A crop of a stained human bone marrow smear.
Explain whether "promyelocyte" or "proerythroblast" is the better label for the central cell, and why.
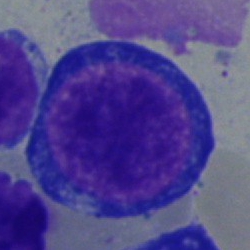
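This is a proerythroblast, not a promyelocyte. Its outline is round and smooth. The cytoplasm stains a deep blue and forms a complete ring around the nucleus. No coarse granules are seen in the cytoplasm.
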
